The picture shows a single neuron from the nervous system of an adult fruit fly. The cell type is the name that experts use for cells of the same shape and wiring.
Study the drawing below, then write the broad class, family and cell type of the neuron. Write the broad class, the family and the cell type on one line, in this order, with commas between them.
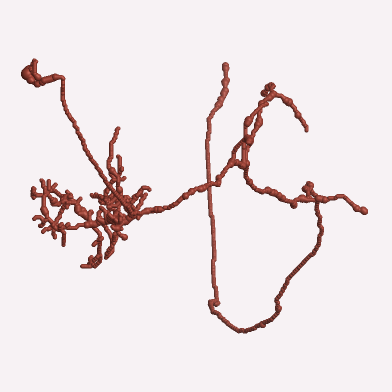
ascending neuron, hemilineage 19B, AN19B079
